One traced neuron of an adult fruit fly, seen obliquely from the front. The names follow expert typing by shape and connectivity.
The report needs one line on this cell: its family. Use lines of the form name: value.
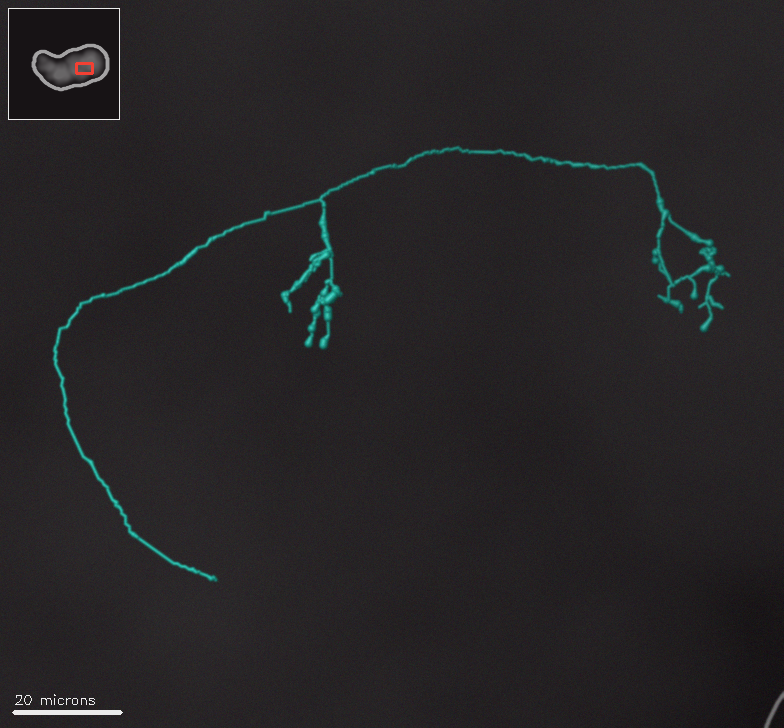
family: class olfactory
